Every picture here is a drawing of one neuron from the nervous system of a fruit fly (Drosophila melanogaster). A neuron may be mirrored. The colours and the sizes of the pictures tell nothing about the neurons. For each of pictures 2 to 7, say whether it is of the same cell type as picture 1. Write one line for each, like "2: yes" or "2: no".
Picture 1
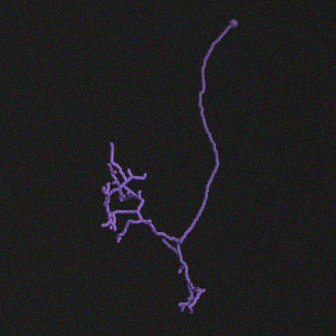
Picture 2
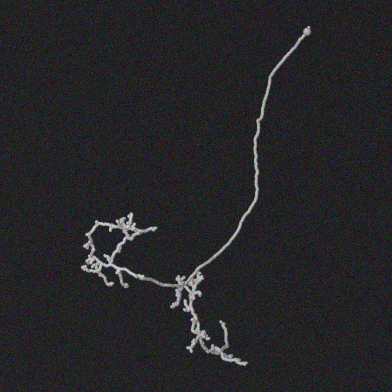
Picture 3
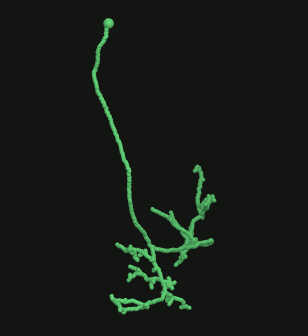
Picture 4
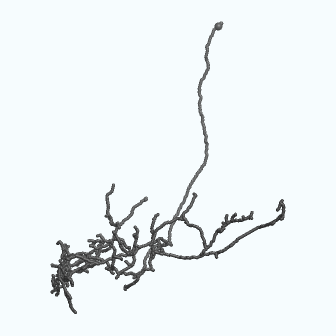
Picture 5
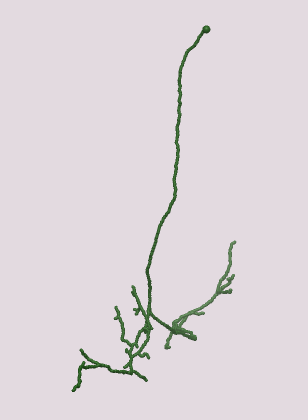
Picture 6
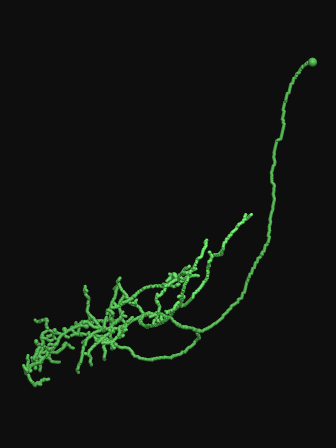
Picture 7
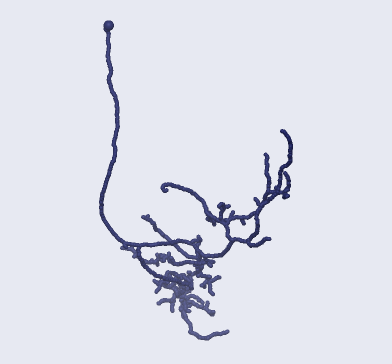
2: yes
3: yes
4: no
5: yes
6: no
7: no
